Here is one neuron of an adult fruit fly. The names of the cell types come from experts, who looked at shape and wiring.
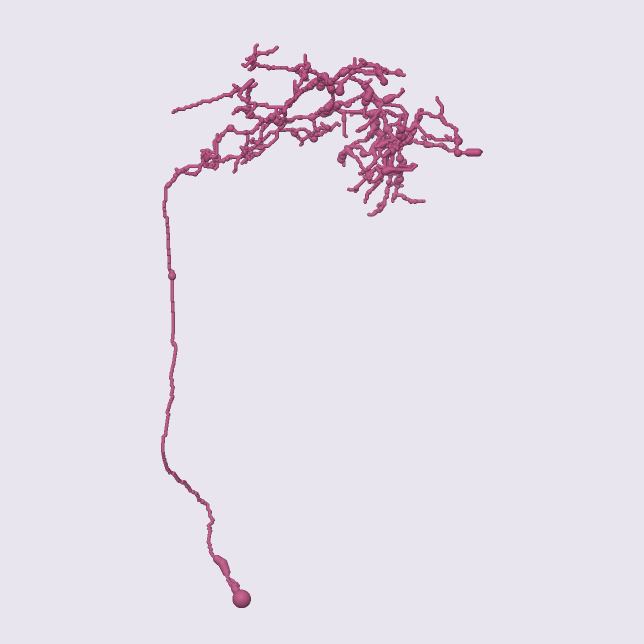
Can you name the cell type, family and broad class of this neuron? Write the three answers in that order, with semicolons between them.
IN02A033; hemilineage 02A; nerve-cord intrinsic neuron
